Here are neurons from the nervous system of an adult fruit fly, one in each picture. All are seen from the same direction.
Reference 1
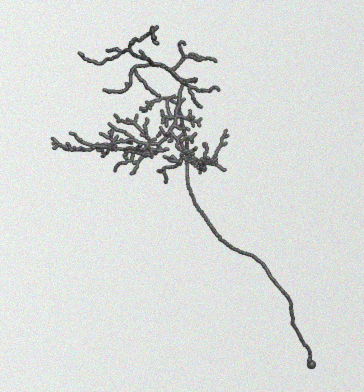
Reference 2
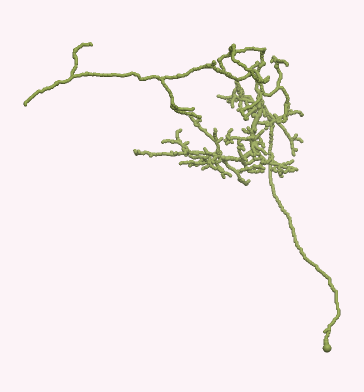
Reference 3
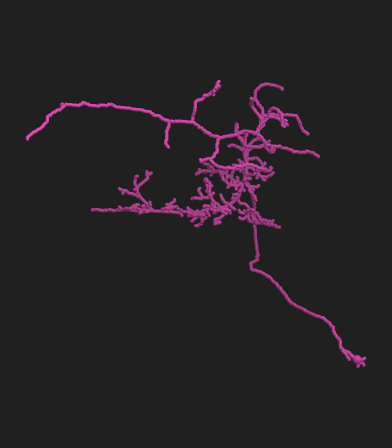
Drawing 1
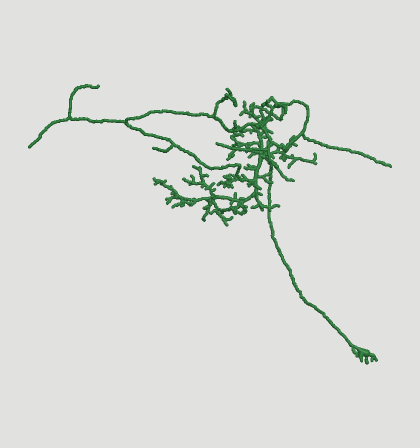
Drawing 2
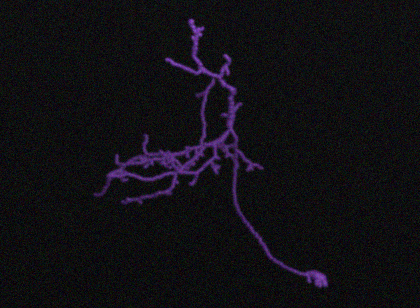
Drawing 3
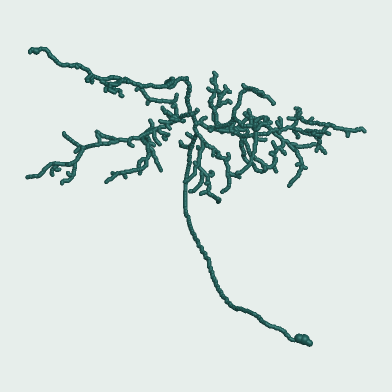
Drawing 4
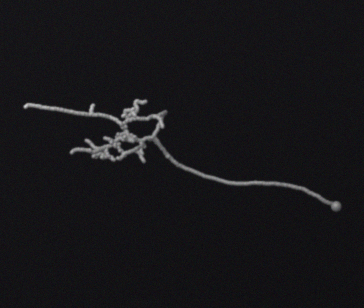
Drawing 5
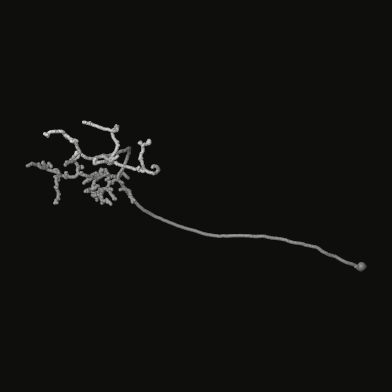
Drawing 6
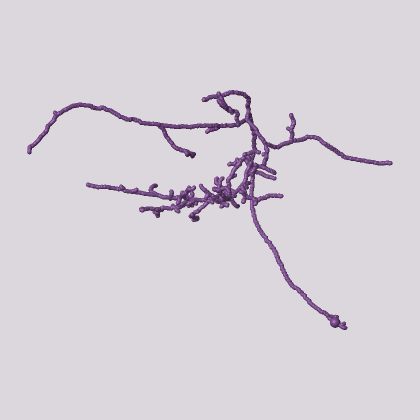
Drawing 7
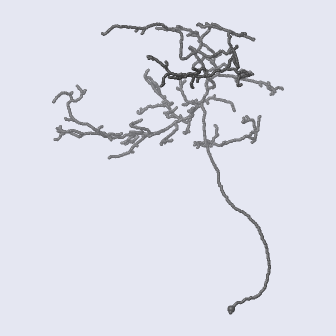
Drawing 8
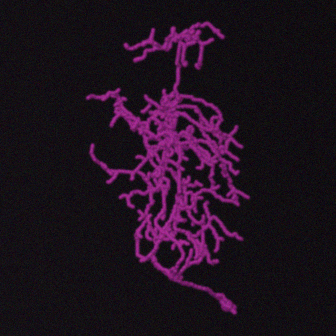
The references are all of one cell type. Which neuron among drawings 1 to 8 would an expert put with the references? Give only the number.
1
